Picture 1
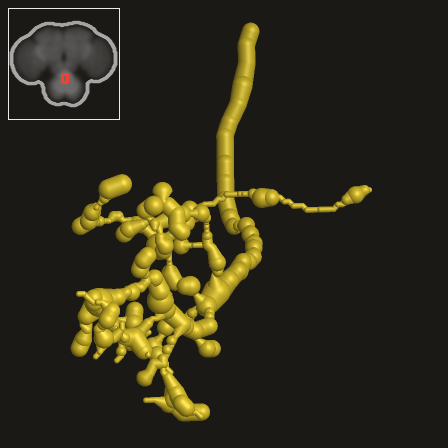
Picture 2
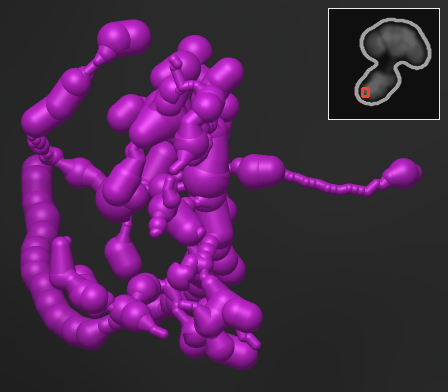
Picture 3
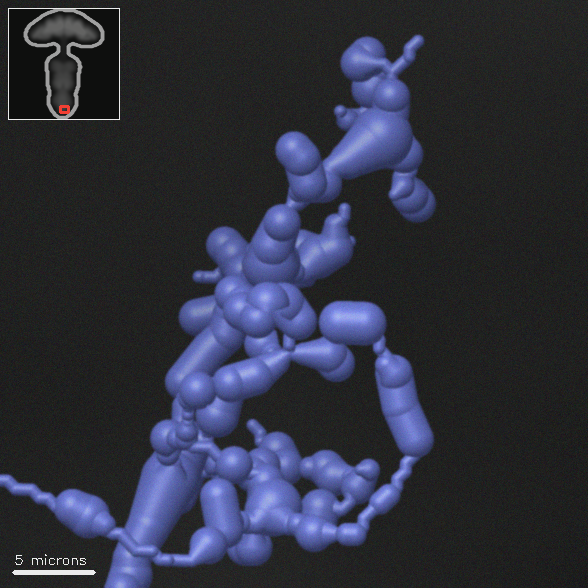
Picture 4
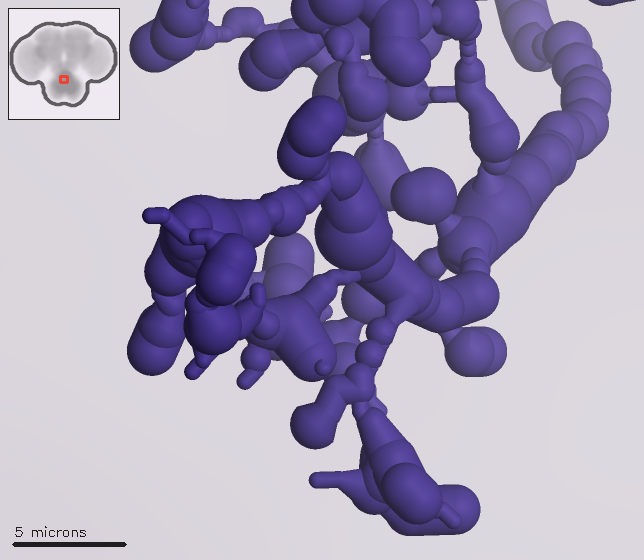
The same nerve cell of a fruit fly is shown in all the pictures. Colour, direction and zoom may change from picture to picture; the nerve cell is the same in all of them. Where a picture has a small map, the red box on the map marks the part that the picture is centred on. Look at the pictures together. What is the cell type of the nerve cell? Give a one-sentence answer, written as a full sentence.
This nerve cell is recognized as the cell type SNxx07.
